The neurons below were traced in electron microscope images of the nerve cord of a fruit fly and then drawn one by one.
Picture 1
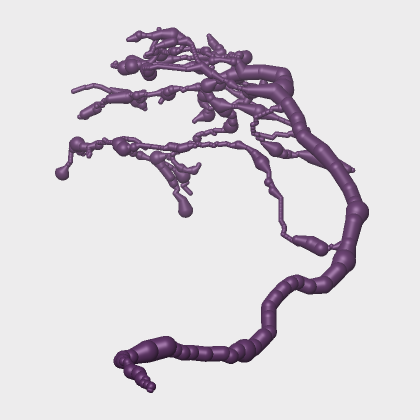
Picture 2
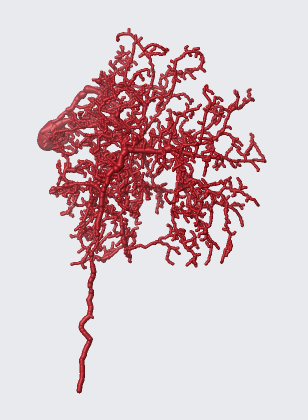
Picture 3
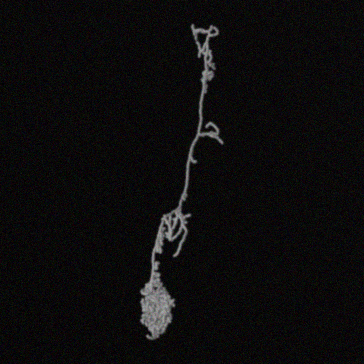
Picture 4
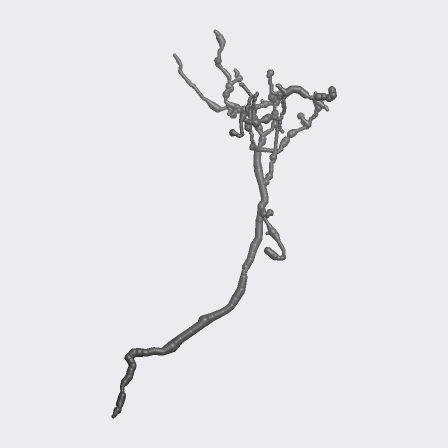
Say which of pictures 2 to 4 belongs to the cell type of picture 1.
Picture 4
